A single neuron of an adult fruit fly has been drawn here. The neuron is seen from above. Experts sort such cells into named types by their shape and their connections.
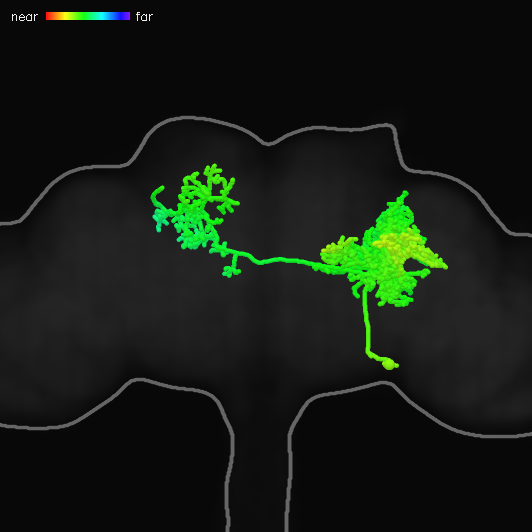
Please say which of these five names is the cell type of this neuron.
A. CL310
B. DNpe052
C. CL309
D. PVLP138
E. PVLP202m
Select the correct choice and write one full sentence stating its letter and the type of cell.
Regarding cell type, the neuron matches PVLP138, option D.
